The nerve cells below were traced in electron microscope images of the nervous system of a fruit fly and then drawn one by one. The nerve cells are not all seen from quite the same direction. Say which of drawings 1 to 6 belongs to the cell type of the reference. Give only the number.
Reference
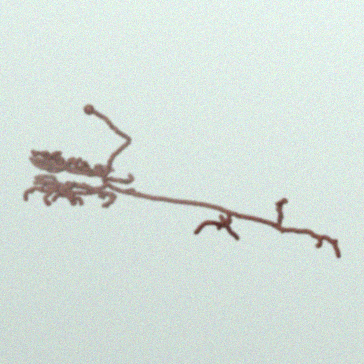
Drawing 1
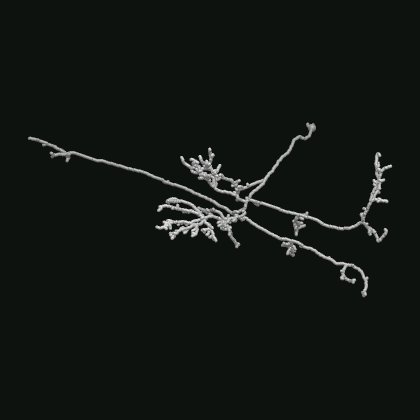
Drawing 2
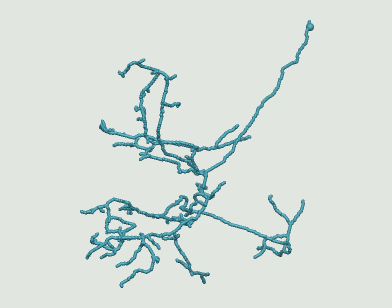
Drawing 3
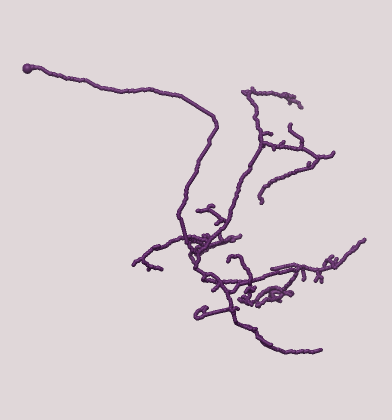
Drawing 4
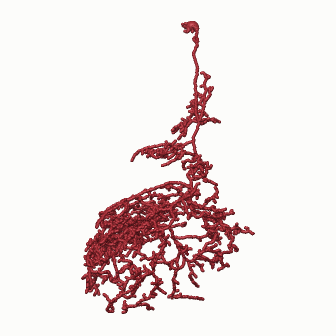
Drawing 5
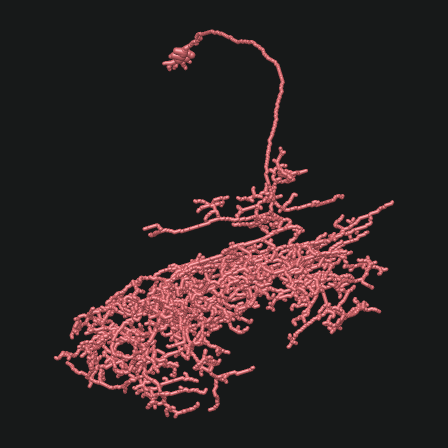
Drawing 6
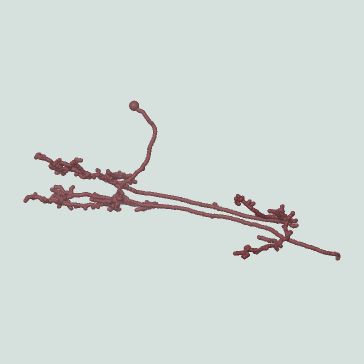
1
